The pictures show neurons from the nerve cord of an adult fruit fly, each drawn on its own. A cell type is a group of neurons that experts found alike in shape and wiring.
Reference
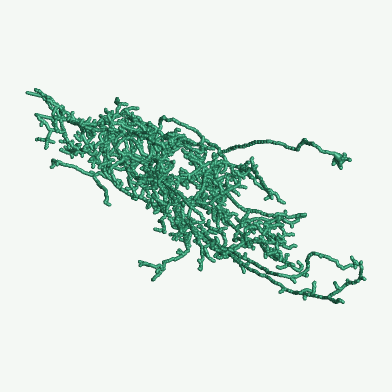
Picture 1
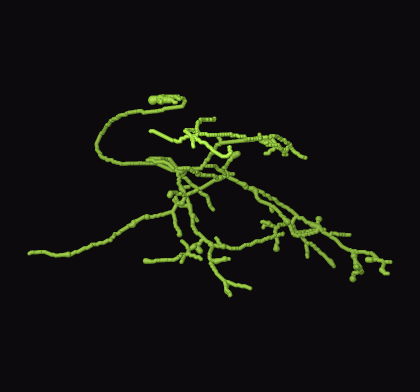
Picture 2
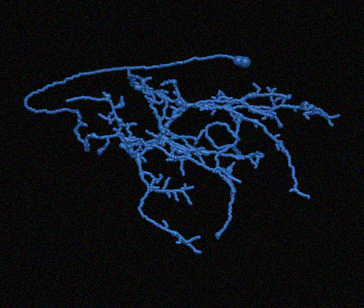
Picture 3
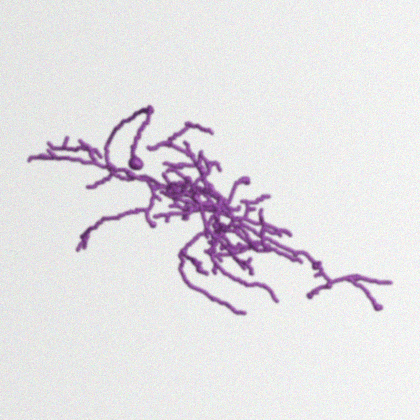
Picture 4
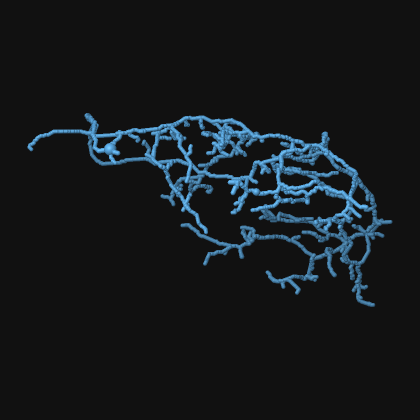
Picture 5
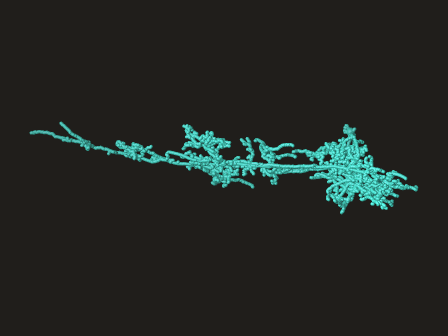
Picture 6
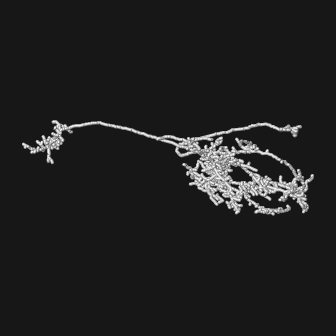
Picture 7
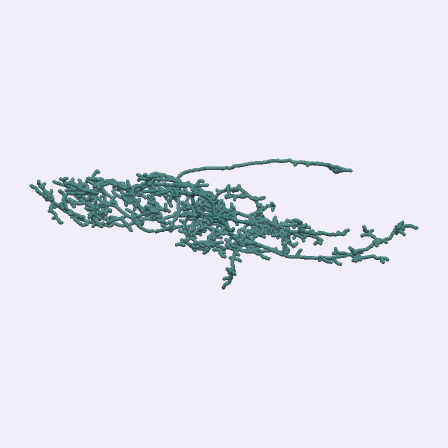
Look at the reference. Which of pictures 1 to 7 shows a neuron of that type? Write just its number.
7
